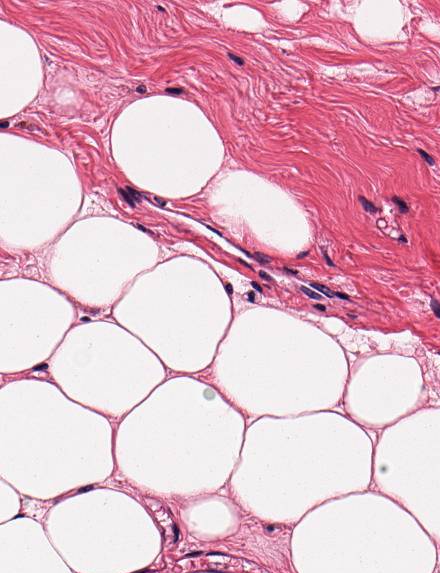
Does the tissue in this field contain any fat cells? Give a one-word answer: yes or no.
Yes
